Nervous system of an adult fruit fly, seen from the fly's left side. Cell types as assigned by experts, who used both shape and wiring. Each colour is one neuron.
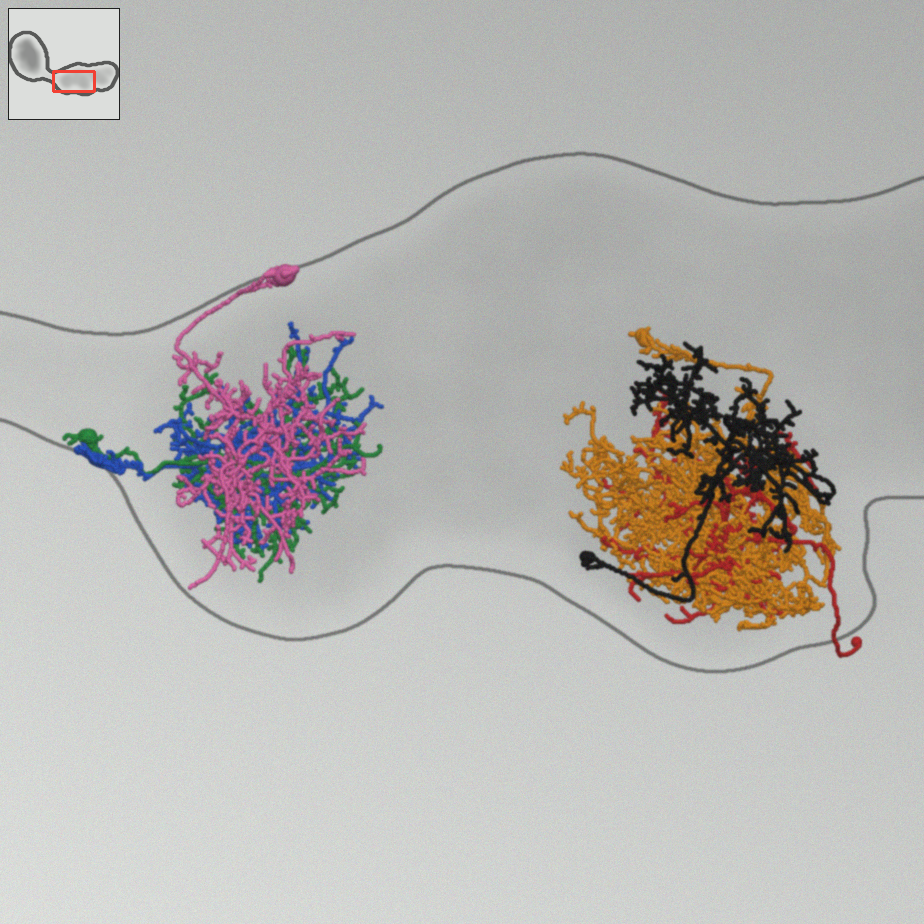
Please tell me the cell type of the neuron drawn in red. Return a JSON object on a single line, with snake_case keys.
{"cell_type": "IN20A.22A033"}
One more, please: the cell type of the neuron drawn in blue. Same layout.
{"cell_type": "INXXX471"}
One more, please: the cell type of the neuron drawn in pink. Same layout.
{"cell_type": "Tergotr. MN"}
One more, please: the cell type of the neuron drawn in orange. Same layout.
{"cell_type": "IN19A007"}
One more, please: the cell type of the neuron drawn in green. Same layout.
{"cell_type": "IN16B018"}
